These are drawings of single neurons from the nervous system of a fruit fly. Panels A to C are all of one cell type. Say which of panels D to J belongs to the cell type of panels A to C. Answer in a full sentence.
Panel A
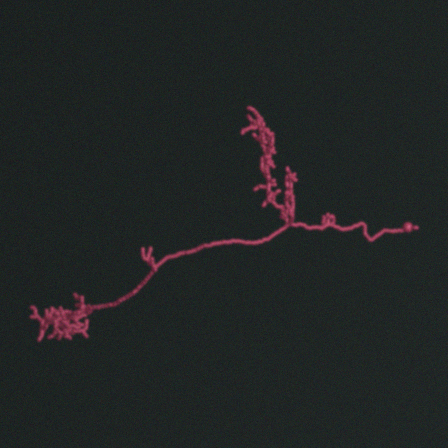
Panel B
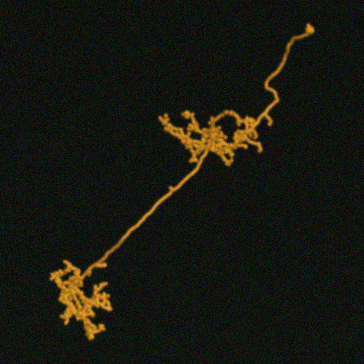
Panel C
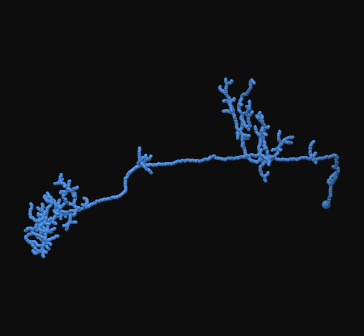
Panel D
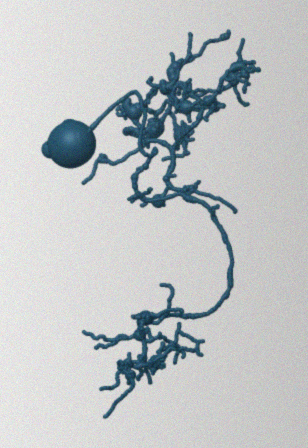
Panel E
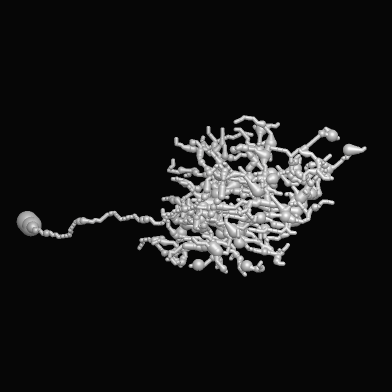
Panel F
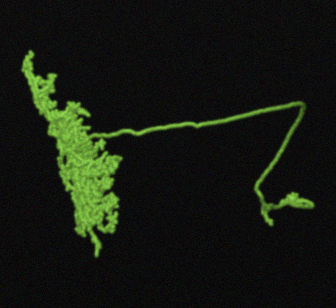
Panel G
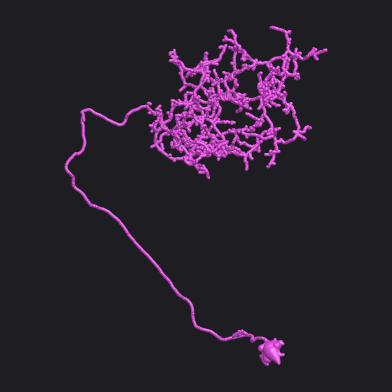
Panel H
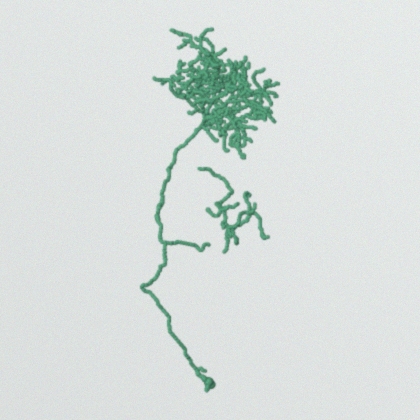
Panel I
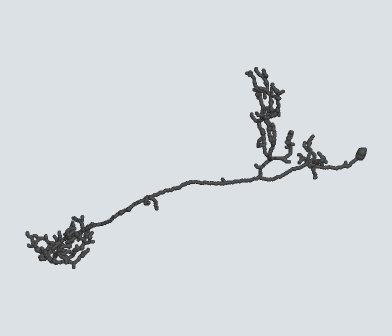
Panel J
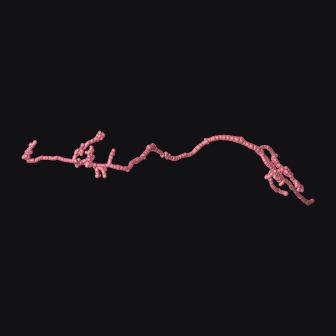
The neuron in panel I is of the same cell type.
